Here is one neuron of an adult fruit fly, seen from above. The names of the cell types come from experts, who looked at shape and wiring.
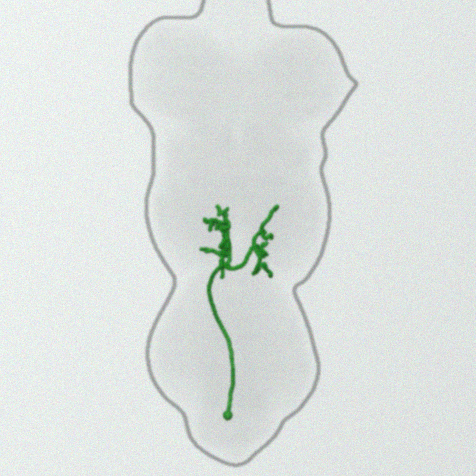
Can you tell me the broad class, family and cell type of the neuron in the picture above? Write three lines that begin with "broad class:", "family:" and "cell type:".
broad class: nerve-cord intrinsic neuron
family: hemilineage 06A
cell type: IN06A136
